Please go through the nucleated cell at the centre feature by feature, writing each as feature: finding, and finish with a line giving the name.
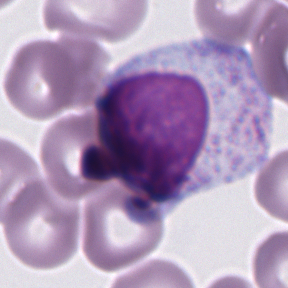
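Nucleus: toward the left of the cell
Nuclear edge: small dark knob jutting from the left side
Cytoplasm: plentiful, pale greyish-blue
Granules: fine, lilac, scattered through the cytoplasm
Name: myelocyte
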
